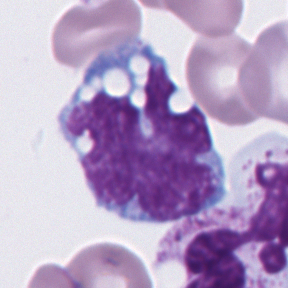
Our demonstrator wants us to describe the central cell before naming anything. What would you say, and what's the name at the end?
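Outline irregular, not smoothly round. Several round clear vacuoles clustered along upper edge. Cytoplasm without distinct granules. Granulated nucleated cell touching at lower right edge. Cell: monocyte.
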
